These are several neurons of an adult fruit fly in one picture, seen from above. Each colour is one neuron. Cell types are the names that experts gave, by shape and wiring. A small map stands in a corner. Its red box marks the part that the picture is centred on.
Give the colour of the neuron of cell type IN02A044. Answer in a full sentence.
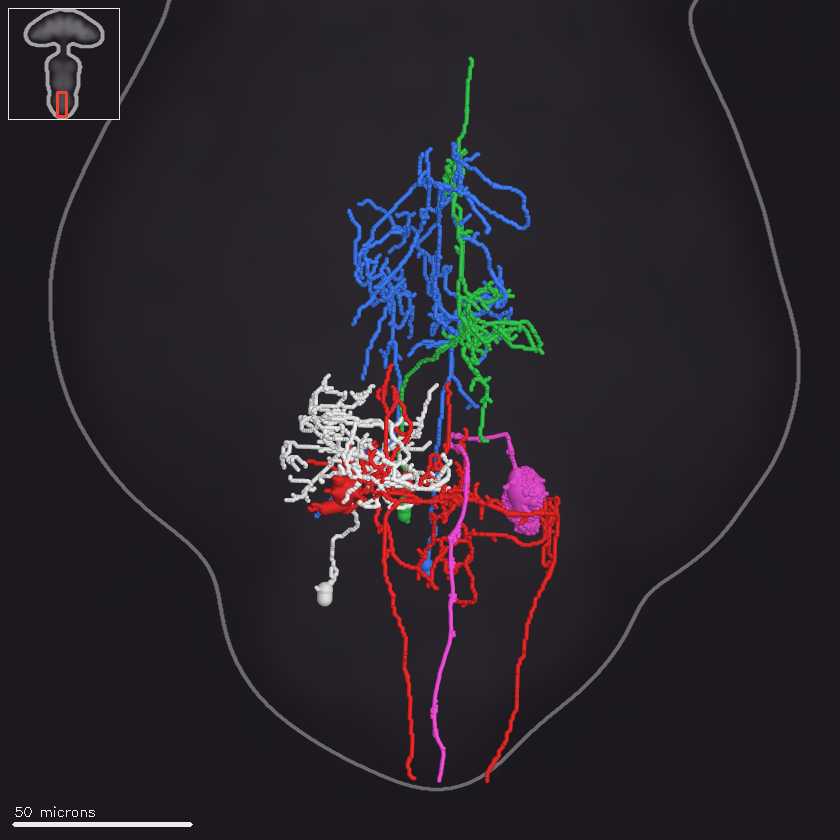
The colour is white.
